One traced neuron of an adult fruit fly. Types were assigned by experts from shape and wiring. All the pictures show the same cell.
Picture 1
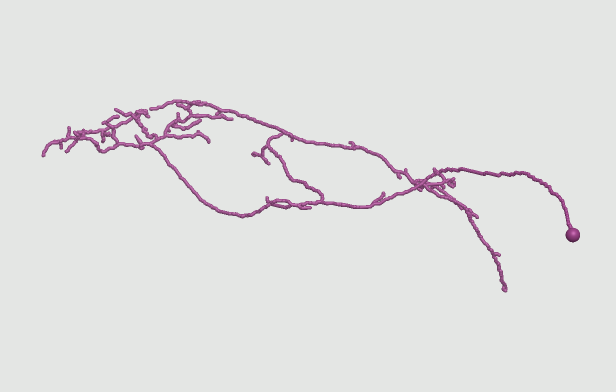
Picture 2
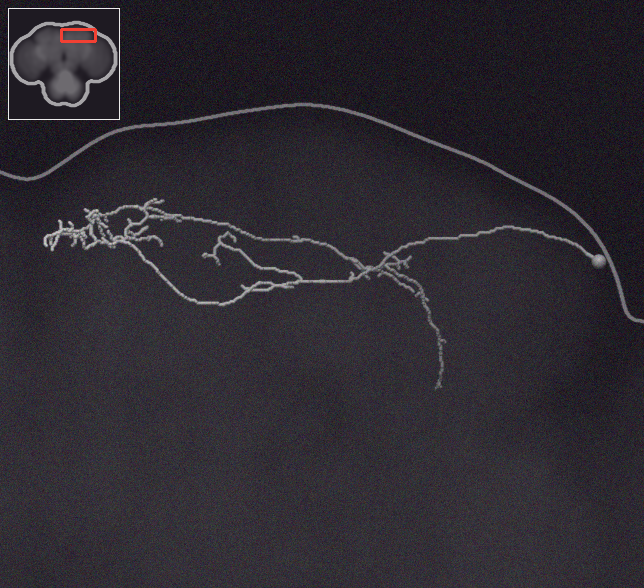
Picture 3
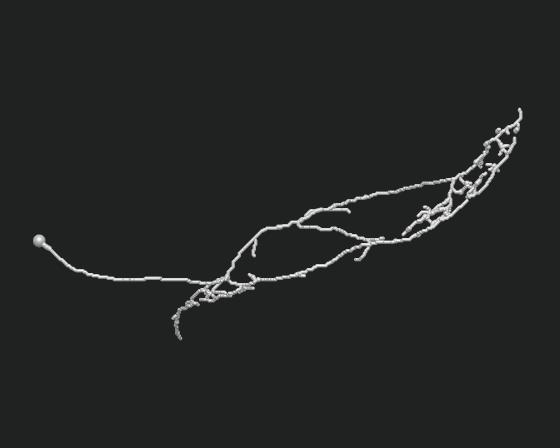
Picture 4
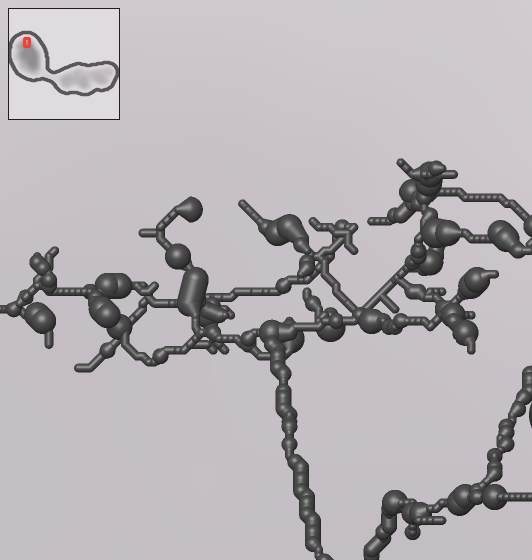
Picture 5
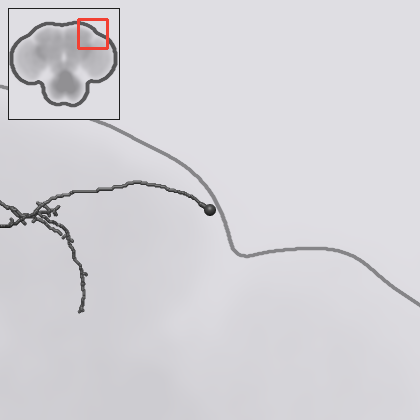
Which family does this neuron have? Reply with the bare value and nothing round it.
hemilineage SLPpl1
